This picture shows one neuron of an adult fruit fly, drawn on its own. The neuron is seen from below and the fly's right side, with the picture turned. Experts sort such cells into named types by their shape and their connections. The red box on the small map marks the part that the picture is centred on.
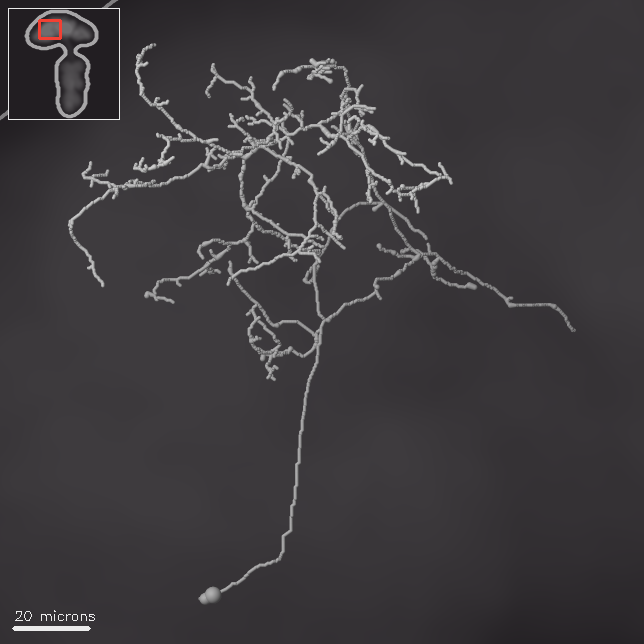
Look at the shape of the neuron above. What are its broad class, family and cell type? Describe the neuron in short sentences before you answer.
It is in the brain and does not reach the nerve cord. From top to bottom in the picture it spans about 150 microns. Dozens of branch ends can be seen. Its broad class is central-brain intrinsic neuron. The family is hemilineage DL1_ventral. The cell type is AVLP526.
